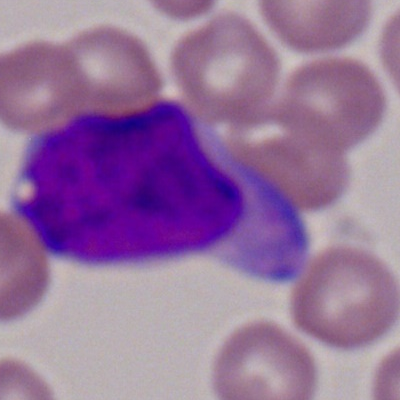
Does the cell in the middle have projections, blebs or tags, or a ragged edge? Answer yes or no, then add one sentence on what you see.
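Yes. The cell outline is irregular and drawn out into a tapering extension toward the lower right.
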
